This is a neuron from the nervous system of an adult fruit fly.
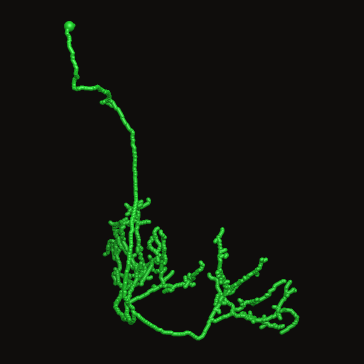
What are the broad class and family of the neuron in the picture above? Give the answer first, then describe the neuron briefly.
This is a central-brain intrinsic neuron. The family is hemilineage DM6_dorso_medial. The cell body can be seen at the upper left of the picture. As drawn here it is taller than it is wide.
